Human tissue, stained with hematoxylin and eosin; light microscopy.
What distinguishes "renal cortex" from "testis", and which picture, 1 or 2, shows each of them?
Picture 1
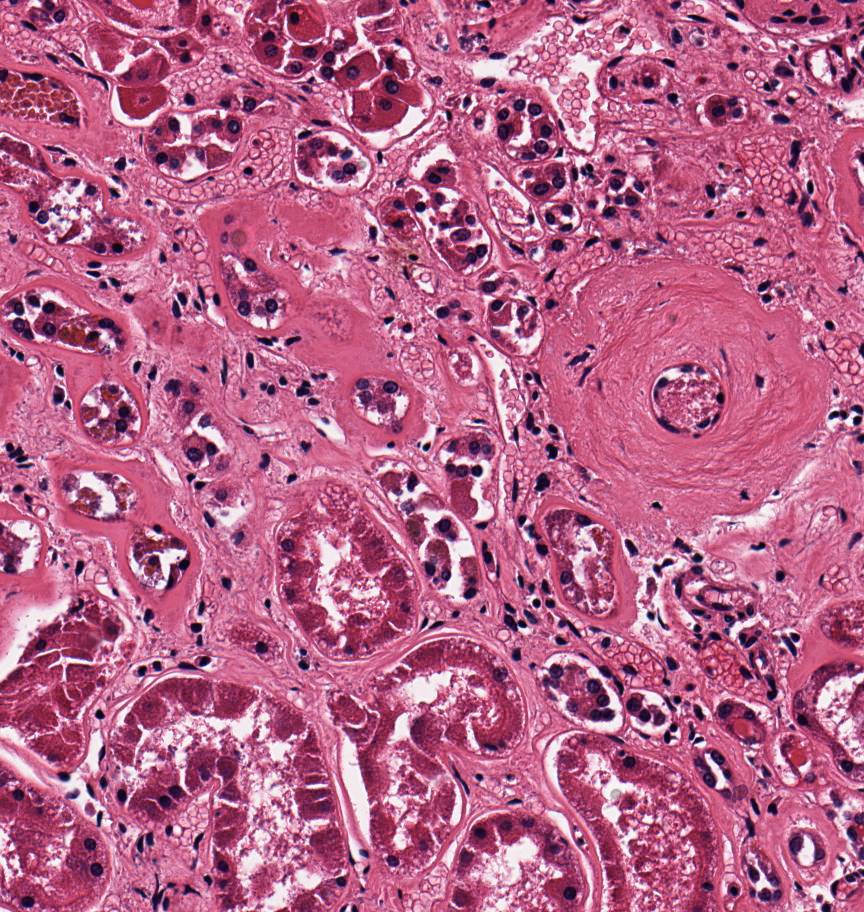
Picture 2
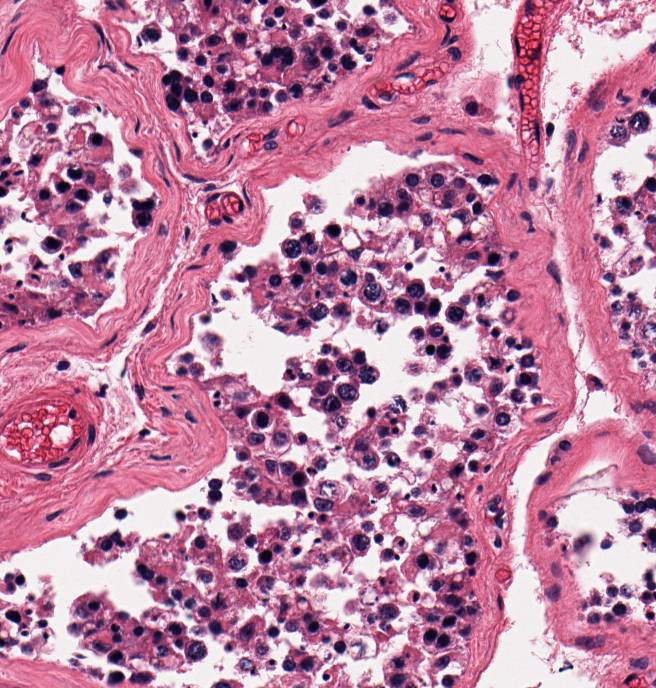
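The renal cortex is in picture 1; the testis is in picture 2. Picture 1 is filled with closely set tubules in a fibrous interstitium; the lower ones are larger, lined by tall cells with granular pink cytoplasm. Right of centre, a thick wall of concentric pink layers surrounds a small lumen. In picture 2, thick, wavy bands of pink lamellated fibrous tissue with flattened spindle-shaped nuclei bound each unit. Irregular clear spaces separate the cells, and many detached cells lie free in them. Small blood-filled vessels lie between the units.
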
